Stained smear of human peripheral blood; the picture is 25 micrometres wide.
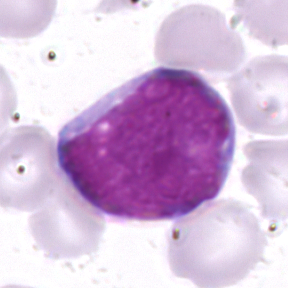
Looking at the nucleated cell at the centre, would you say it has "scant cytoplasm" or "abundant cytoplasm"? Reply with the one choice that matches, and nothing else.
Scant cytoplasm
